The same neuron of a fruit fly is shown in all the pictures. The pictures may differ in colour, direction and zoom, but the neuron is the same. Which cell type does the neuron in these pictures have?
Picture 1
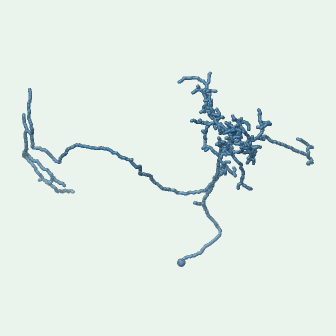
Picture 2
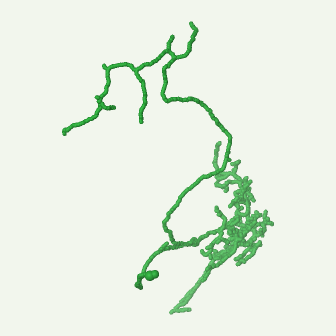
GNG429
